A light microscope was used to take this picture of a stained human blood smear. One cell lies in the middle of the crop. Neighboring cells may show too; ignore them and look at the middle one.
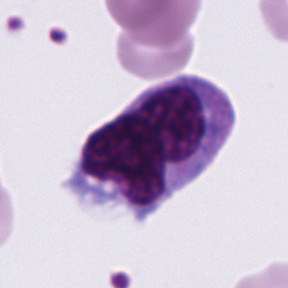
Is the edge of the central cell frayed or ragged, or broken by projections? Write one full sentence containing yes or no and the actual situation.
Yes, projections, blebs or tags, or a frayed edge, mark the outline of the cell.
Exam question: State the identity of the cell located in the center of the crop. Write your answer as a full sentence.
In short, the cell at the center is a monocyte.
